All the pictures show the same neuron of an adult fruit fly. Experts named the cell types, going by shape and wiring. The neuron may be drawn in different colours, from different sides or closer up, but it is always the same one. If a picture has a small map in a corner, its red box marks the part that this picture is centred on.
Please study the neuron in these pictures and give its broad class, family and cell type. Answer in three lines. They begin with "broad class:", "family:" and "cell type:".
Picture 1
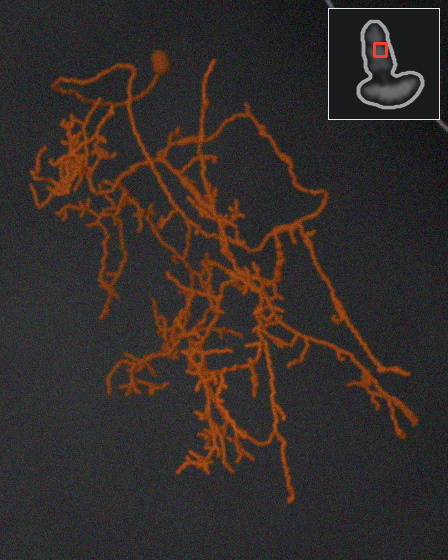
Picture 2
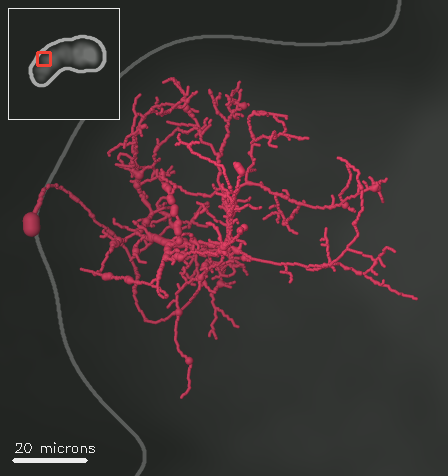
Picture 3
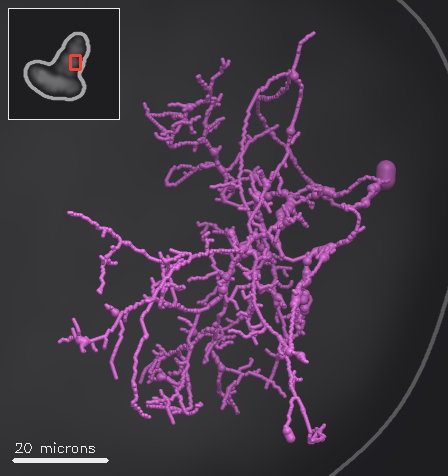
broad class: nerve-cord intrinsic neuron
family: hemilineage 20A.22A
cell type: IN20A.22A046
